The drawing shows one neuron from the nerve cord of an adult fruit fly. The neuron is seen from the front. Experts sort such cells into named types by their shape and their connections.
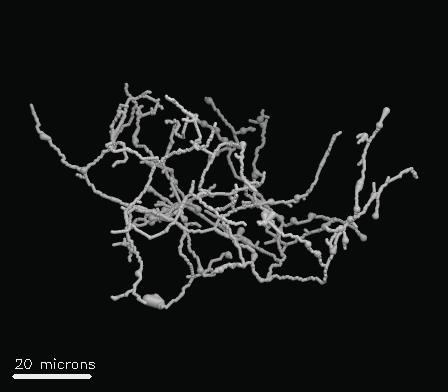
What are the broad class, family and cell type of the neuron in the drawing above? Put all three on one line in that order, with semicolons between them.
nerve-cord intrinsic neuron; hemilineage 01B; IN01B064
